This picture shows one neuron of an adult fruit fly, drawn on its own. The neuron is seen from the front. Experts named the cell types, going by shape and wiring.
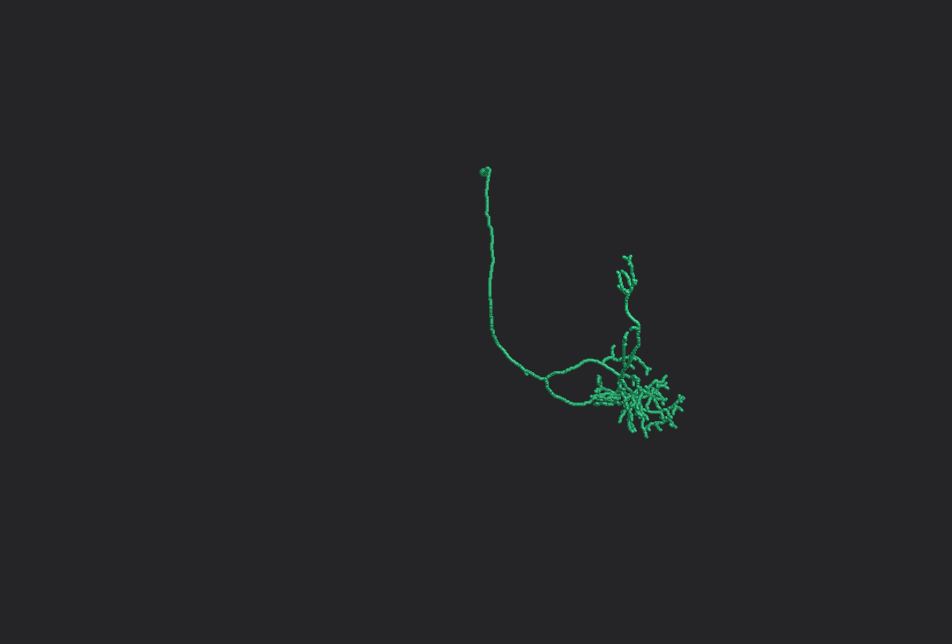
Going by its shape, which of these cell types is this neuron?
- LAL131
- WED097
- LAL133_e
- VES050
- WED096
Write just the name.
WED097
